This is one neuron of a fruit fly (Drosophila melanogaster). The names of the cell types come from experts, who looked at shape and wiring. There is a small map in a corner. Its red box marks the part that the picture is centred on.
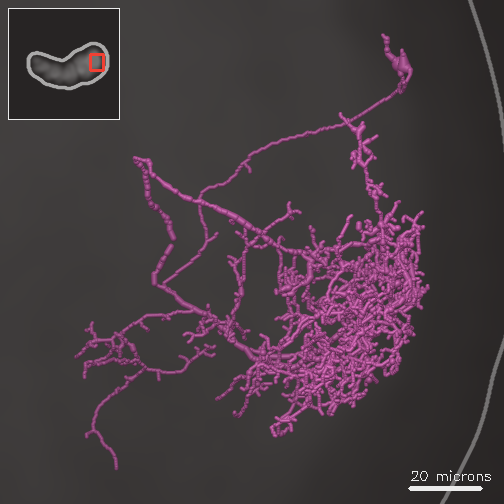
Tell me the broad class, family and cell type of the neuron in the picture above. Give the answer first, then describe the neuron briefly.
It is a central-brain intrinsic neuron. Its family is hemilineage VLPl&d1_lateral. It is of cell type AVLP431. By the scale bar it is about 120 microns tall in this view. More than a hundred branch ends can be seen.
